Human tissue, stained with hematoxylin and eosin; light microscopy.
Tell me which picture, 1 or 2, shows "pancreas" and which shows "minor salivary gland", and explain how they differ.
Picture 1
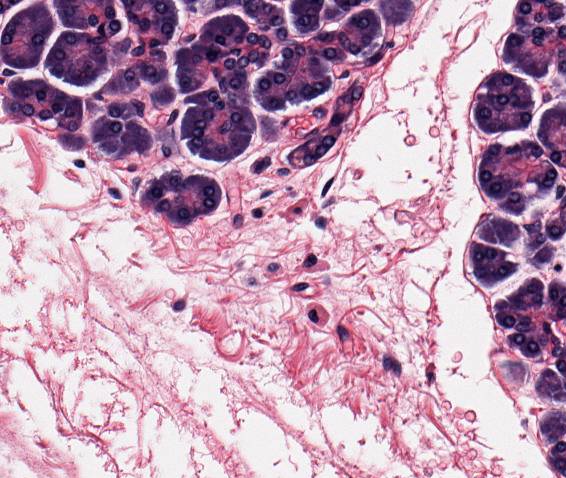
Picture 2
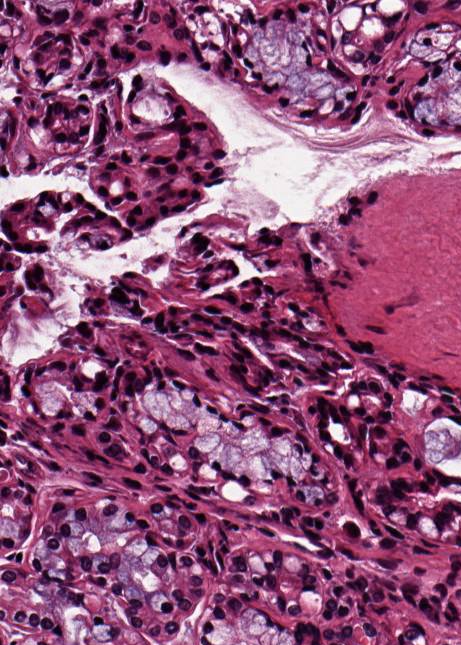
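Picture 1 is pancreas; picture 2, minor salivary gland. Picture 1: acini clustered at upper left and along the right edge, a broad band of loose connective tissue between. Acini small, rounded, cytoplasm deeply purple-staining. Lower left mostly white space crossed by thin wispy fibres. Picture 2: acinar clusters at lower left and centre with pale, bubbly grey-blue cytoplasm; upper-left acini with dark pink cytoplasm and round dark nuclei. Pink connective tissue strands with elongated dark nuclei run between acini across the middle.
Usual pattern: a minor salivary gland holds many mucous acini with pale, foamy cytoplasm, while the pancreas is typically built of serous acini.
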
